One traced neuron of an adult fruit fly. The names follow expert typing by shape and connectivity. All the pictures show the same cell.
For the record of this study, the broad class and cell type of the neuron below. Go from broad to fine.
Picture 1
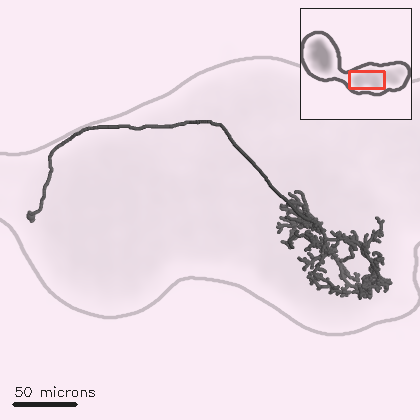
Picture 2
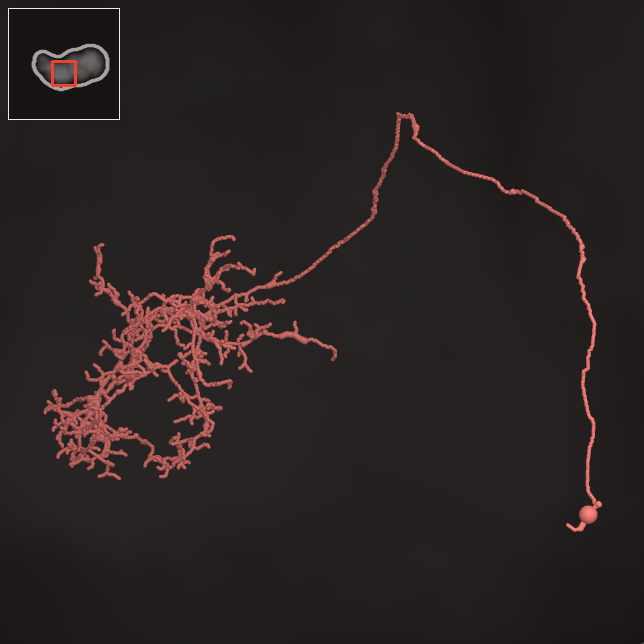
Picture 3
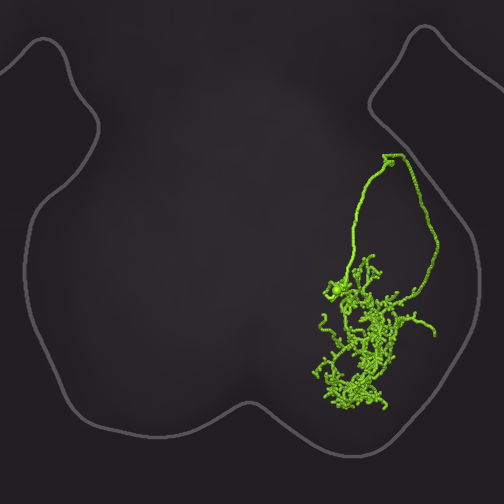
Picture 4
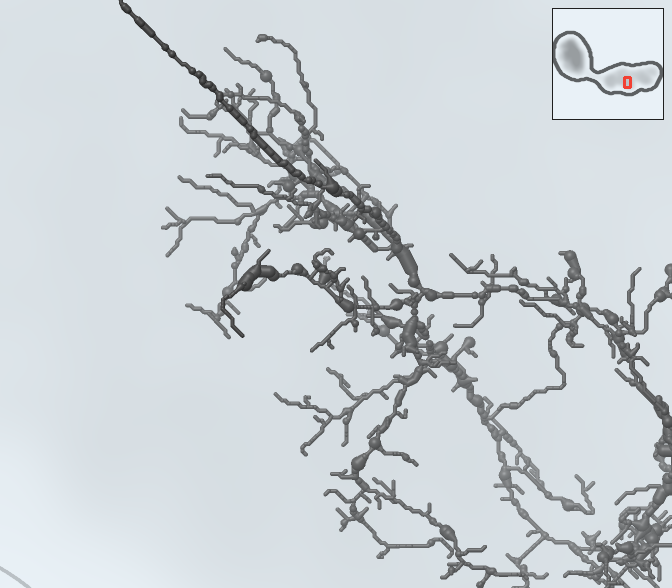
nerve-cord intrinsic neuron; INXXX321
